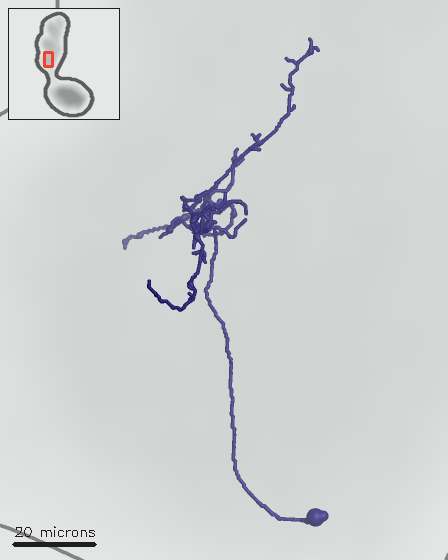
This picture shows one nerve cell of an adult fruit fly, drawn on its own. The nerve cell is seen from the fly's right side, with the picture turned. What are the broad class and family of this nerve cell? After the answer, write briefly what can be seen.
This is a nerve-cord intrinsic neuron. Its family is hemilineage 09A. From top to bottom in the picture it spans about 120 microns. In this view it is taller than it is wide.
